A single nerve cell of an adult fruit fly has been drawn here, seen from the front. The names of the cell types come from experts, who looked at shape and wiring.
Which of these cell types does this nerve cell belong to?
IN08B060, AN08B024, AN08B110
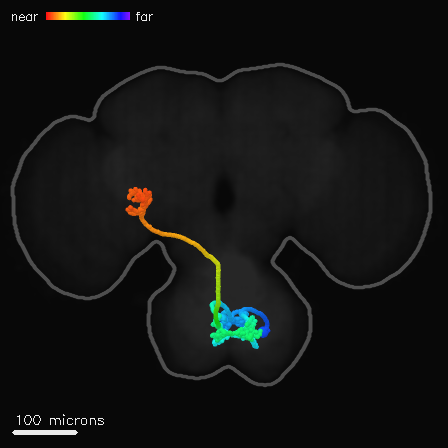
AN08B024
